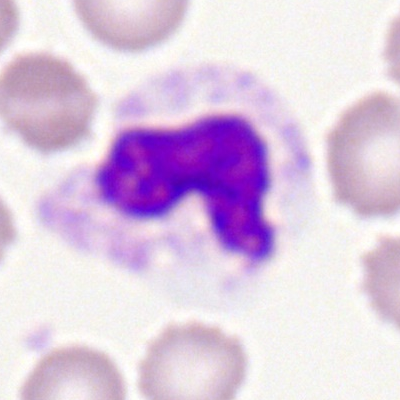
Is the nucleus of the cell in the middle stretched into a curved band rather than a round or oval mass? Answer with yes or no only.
Yes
